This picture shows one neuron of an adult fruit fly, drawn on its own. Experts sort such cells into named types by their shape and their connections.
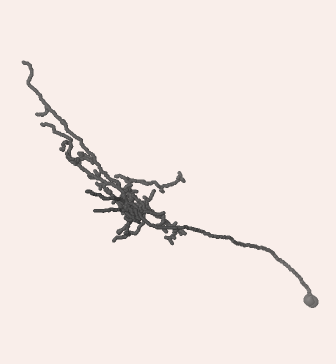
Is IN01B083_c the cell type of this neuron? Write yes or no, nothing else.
yes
